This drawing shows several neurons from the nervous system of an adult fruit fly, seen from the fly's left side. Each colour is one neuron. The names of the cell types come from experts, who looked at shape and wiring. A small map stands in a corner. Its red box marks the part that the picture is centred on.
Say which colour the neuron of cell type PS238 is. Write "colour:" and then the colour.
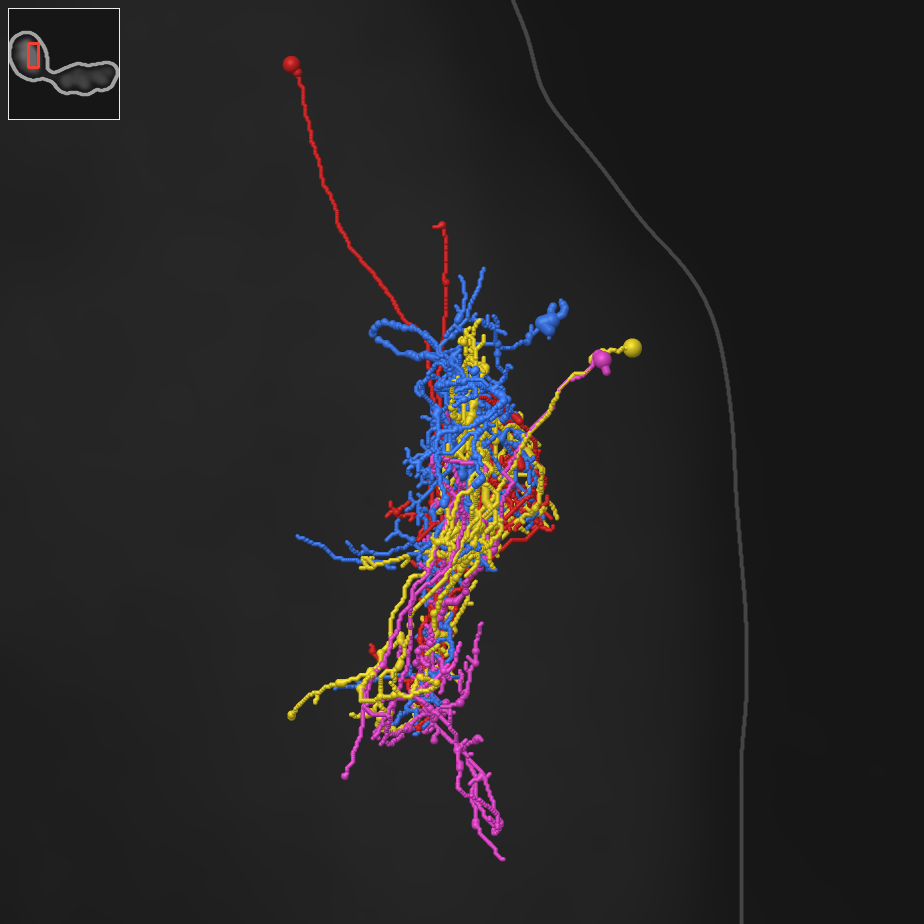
colour: yellow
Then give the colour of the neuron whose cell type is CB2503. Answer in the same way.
colour: magenta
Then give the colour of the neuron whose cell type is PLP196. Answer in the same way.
colour: blue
